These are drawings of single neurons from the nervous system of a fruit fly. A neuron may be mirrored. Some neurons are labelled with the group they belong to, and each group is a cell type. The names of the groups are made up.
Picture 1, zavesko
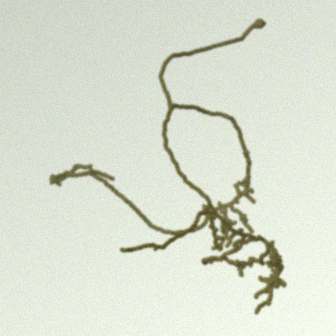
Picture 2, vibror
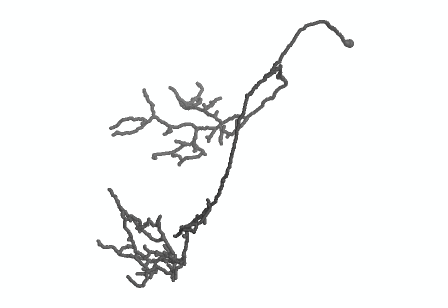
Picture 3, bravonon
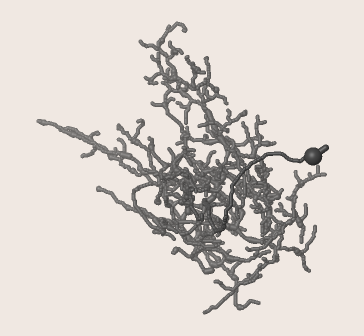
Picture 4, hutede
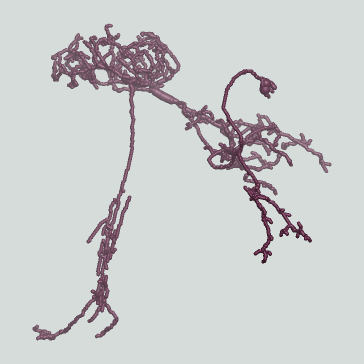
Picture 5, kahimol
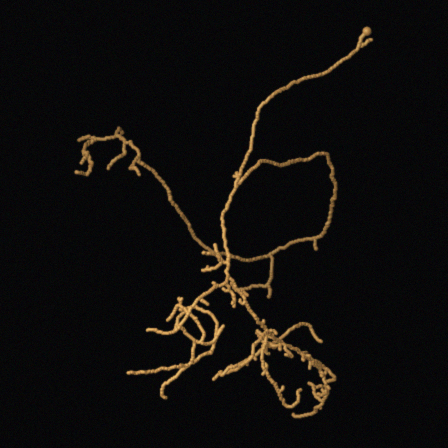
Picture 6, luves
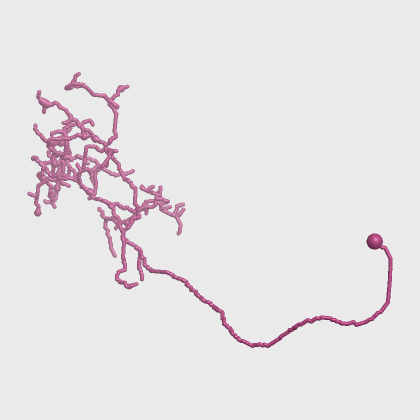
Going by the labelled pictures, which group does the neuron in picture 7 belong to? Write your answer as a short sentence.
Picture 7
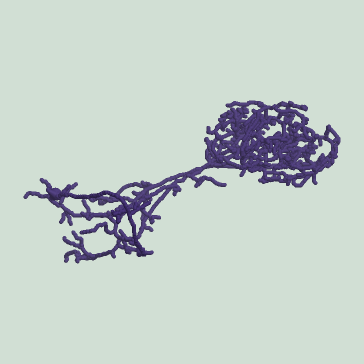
It belongs to hutede.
